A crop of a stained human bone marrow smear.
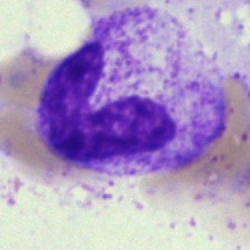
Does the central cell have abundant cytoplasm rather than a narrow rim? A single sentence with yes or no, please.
Yes, the nucleus is surrounded by plentiful cytoplasm.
